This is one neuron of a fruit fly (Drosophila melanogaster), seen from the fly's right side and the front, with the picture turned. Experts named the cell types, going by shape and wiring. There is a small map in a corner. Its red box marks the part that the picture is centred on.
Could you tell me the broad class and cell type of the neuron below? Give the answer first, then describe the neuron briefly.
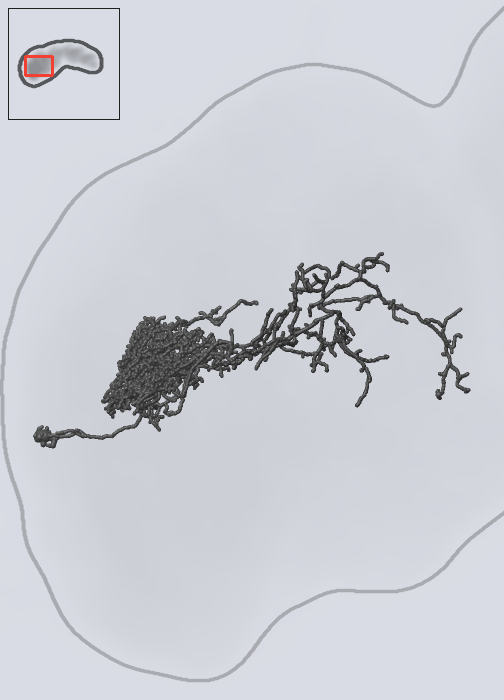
This is a central-brain intrinsic neuron. The cell type is LAL120_b. The picture shows dozens of branch ends. As drawn here it is wider than it is tall.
